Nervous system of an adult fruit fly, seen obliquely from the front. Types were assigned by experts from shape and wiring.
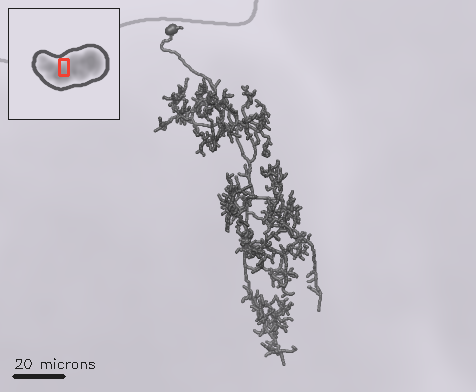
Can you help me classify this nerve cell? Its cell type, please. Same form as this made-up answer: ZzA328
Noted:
Pm3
